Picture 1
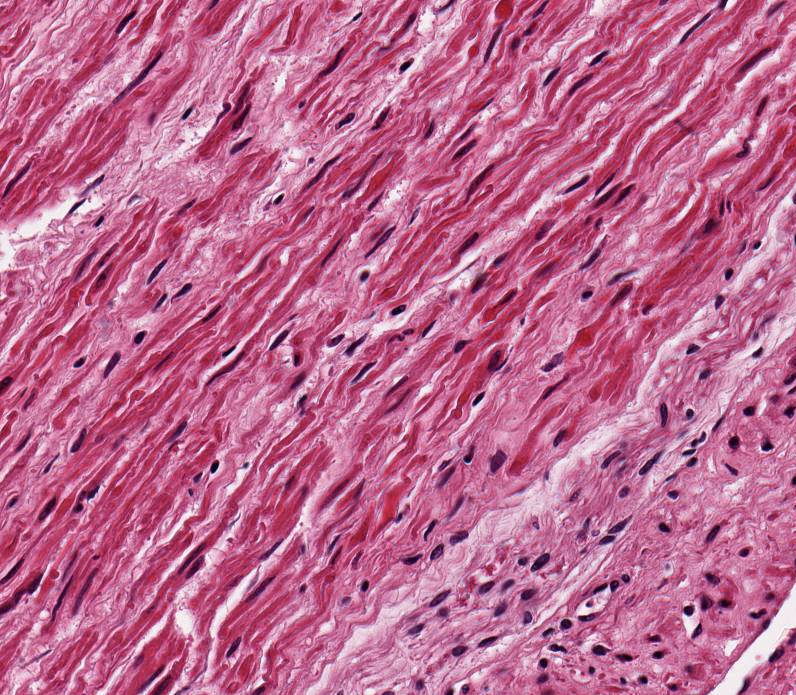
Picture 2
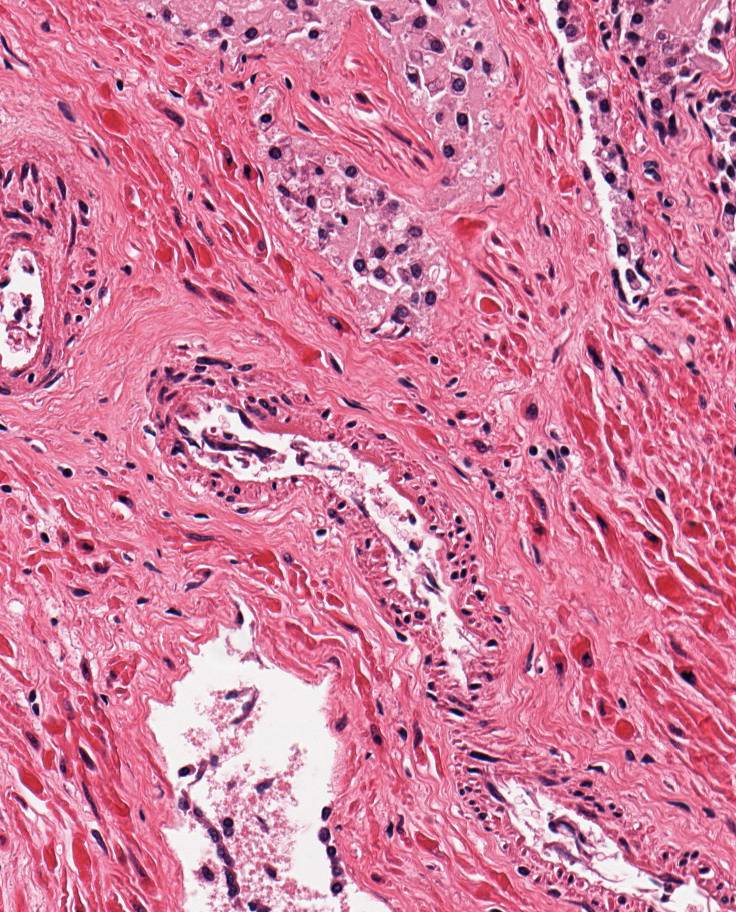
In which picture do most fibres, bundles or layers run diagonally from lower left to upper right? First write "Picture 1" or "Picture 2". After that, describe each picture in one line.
Picture 1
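Picture 1: Most of the field is filled with closely packed parallel pink fibres running diagonally from lower left to upper right.
Picture 2: Dense pink collagen bundles run mostly diagonally from upper left to lower right across the field.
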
